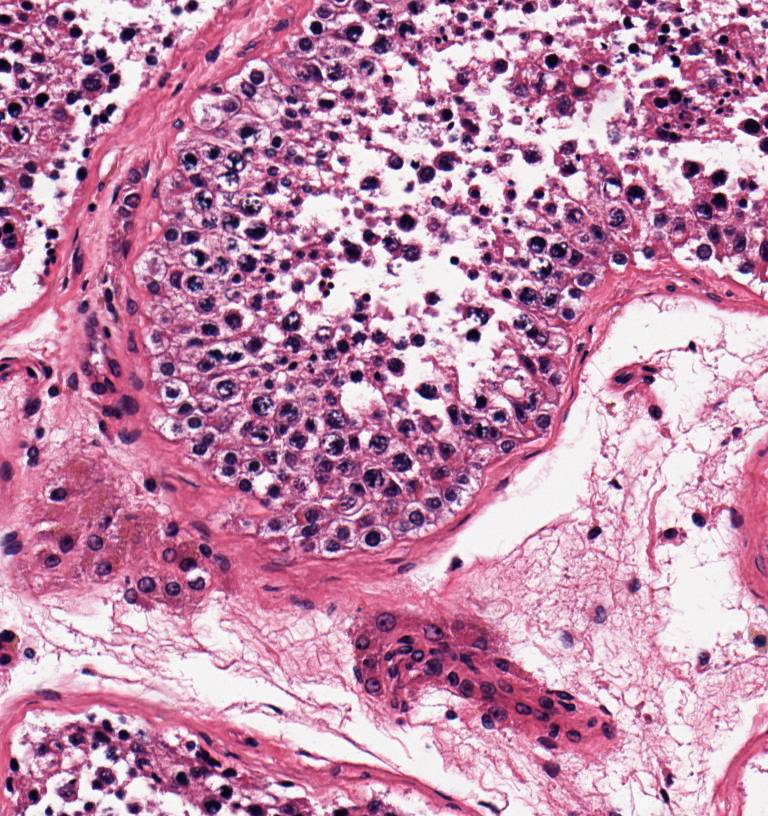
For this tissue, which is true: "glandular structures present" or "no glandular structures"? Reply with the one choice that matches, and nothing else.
Glandular structures present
